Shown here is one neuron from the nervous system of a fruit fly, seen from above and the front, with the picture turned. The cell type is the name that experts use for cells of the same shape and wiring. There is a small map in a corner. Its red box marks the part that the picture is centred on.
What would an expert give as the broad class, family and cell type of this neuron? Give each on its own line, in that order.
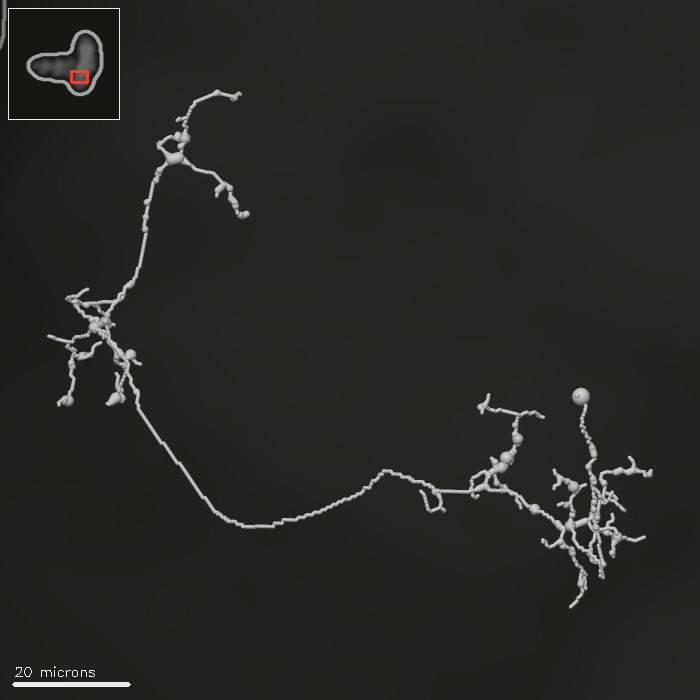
optic-lobe intrinsic neuron
TmY
TmY4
